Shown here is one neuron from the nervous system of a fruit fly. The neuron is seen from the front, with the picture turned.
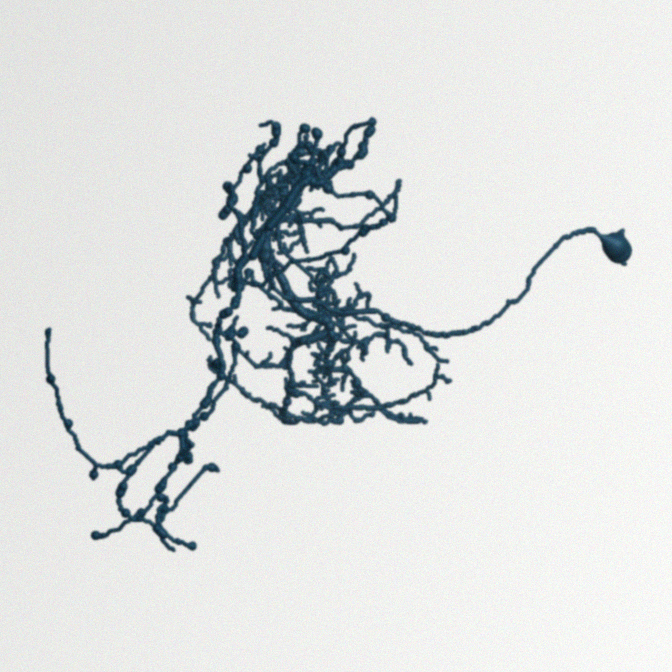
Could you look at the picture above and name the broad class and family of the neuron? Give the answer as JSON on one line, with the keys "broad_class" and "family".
{"broad_class": "nerve-cord intrinsic neuron", "family": "hemilineage 01A"}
